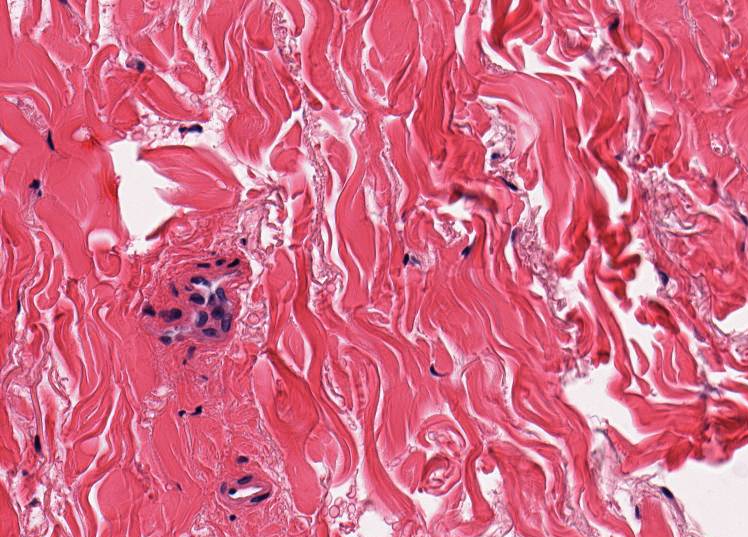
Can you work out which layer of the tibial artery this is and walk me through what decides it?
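Tunica adventitia makes up the field. Its collagen bundles run roughly from top to bottom, curving as they go, and empty white clefts separate many of them, with a larger gap near the upper left. Cells are sparse, seen mainly as small, dark, flattened nuclei lying between the bundles.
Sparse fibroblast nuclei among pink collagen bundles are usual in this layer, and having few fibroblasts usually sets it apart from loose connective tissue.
No fat cells are present.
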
